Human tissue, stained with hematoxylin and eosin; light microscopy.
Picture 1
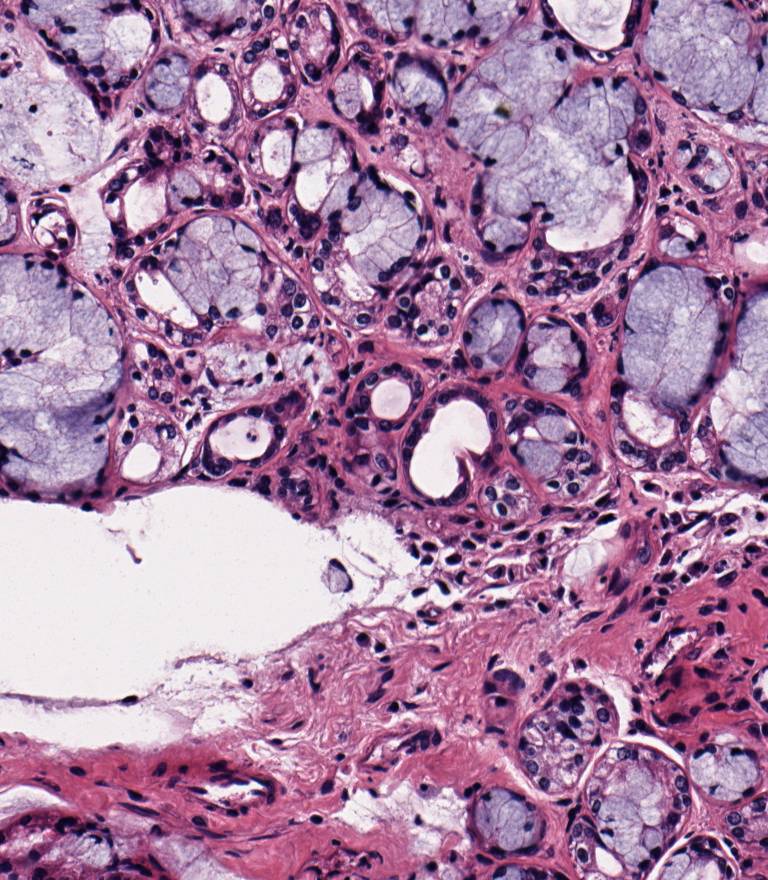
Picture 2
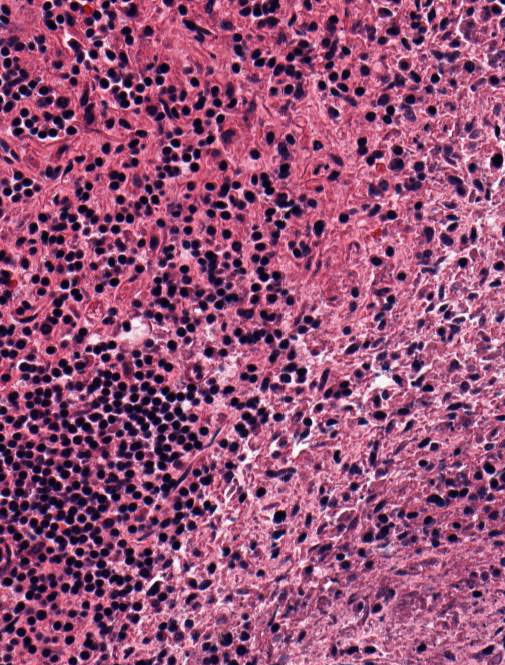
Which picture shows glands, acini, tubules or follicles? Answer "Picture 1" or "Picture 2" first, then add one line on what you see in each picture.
Picture 1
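Picture 1: Rounded glandular units packed into lobules fill most of the field, separated by thin pink fibrous septa.
Picture 2: No glands or lined epithelial surfaces are seen anywhere in the field.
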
